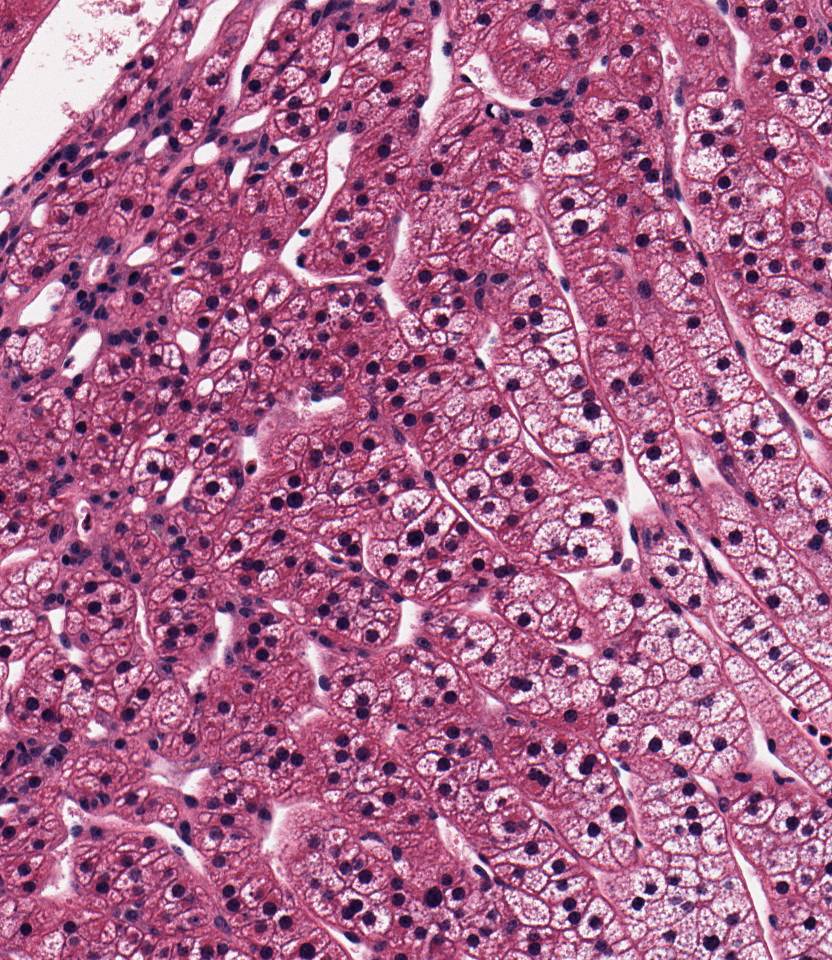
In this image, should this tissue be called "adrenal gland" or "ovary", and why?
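This is adrenal gland. Let me see: the cells lie in cords, and that decides it.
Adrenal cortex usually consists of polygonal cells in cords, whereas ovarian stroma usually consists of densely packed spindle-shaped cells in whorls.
Most cells in the cords have pale, finely bubbly cytoplasm with many small clear vacuoles. Slit-like, thin-walled vascular channels run between and parallel to the cords.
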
